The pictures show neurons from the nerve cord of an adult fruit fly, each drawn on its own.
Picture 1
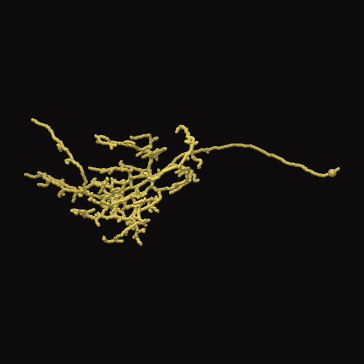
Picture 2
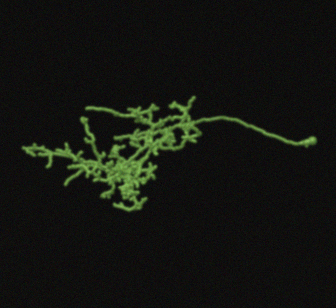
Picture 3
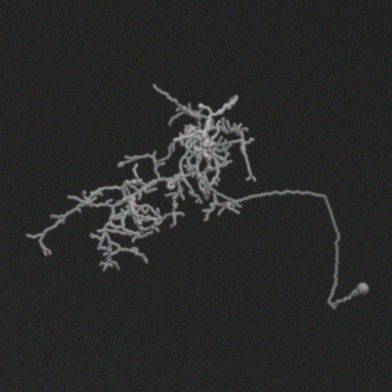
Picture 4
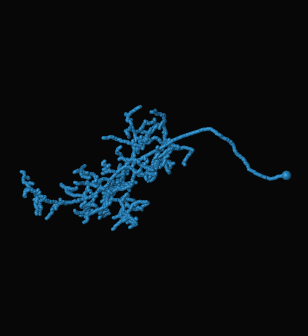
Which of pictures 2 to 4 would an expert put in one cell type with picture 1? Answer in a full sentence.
Picture 2 is of the same cell type.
